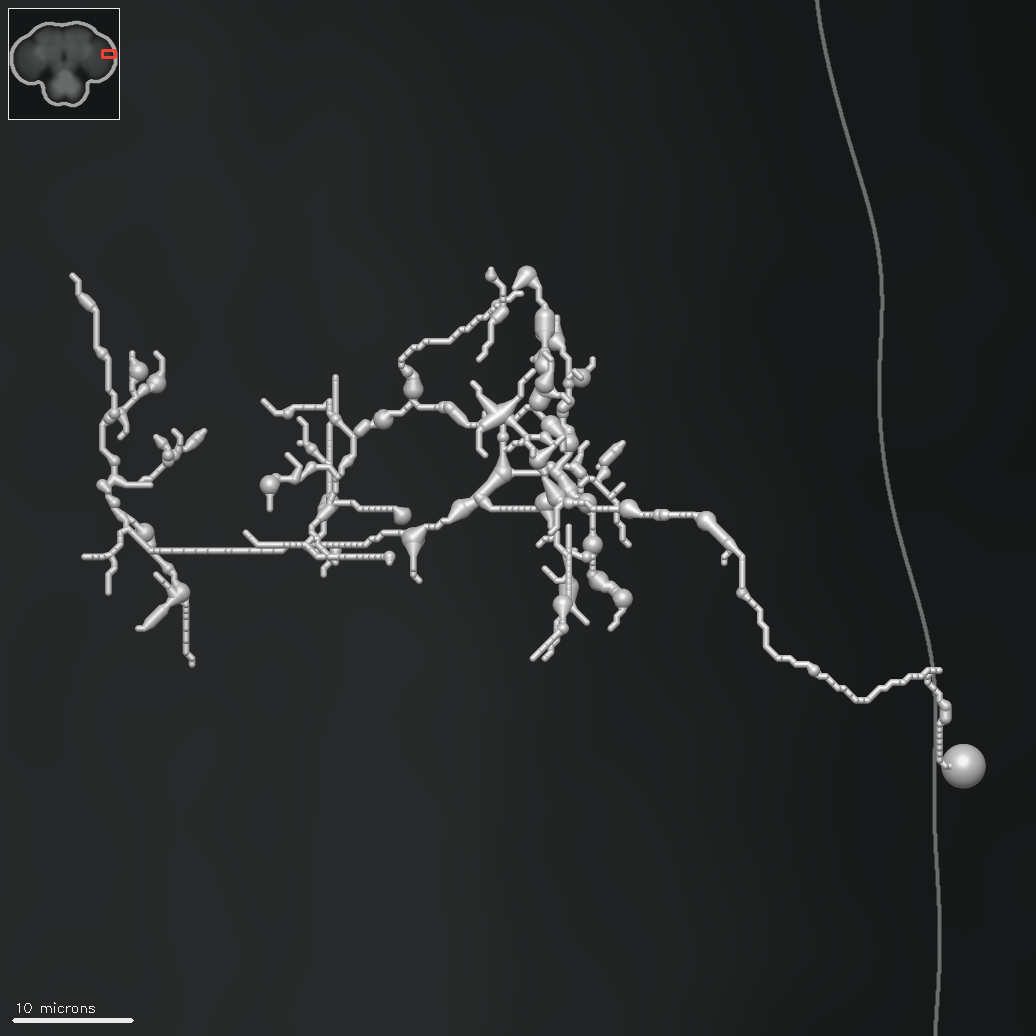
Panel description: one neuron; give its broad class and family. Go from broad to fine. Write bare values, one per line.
optic-lobe intrinsic neuron
Mi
